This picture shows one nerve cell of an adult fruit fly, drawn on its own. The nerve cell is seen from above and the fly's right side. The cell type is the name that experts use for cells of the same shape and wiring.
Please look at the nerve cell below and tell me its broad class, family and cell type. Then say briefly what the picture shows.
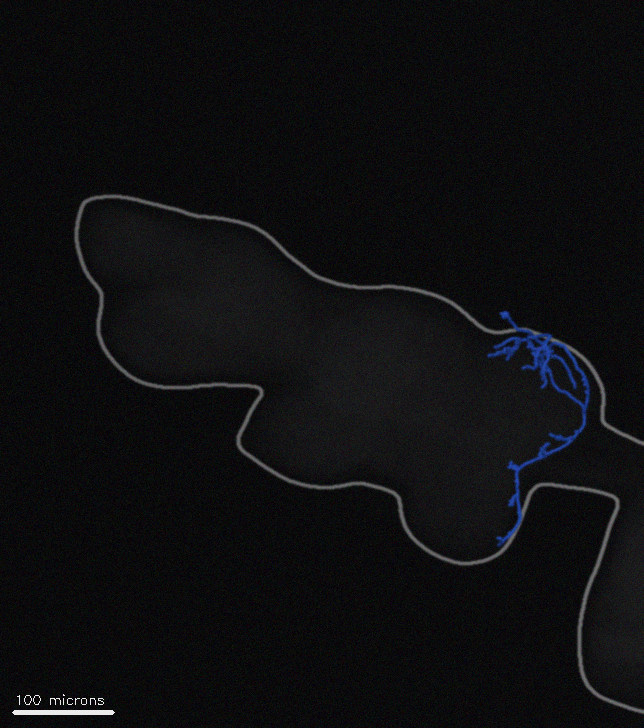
It is a nerve-cord intrinsic neuron. The family is hemilineage 19A. Its cell type is IN19A103. The cell body can be seen on the right of the picture. By the scale bar it is about 250 microns tall in this view.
